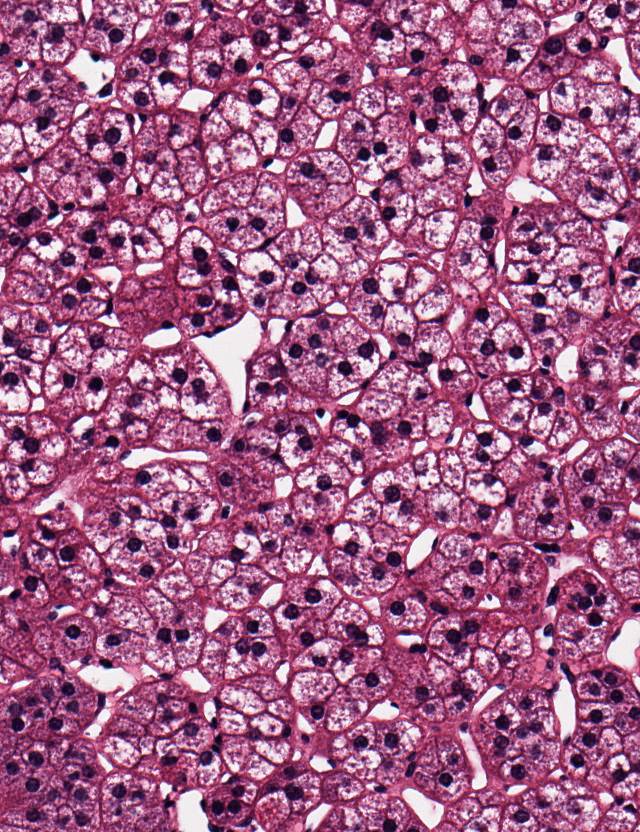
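Adrenal gland: cells with abundant pale, finely vacuolated cytoplasm showing a lacy pink network, each outlined by a sharp, distinct pink border. Only thin, delicate pink septa, without thick fibrous bands, separate the nests.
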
